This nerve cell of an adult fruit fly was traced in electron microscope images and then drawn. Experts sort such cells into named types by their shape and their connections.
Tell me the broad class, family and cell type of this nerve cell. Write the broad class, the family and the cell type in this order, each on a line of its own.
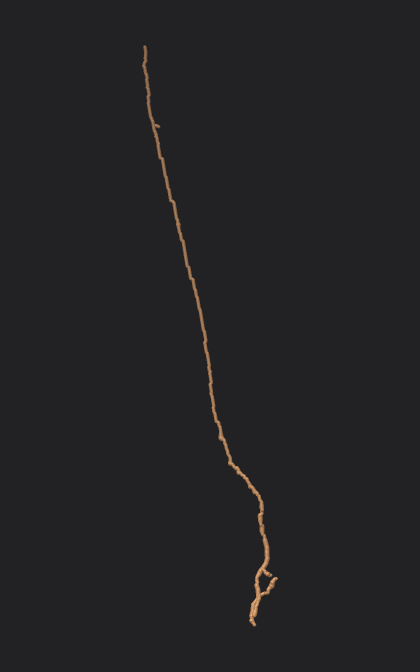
sensory neuron entering the nerve cord
class mechanosensory proprioceptive
SNpp60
